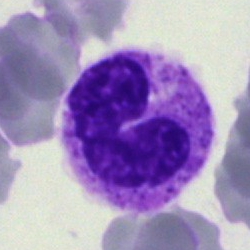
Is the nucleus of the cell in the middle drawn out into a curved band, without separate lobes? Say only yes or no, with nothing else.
Yes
